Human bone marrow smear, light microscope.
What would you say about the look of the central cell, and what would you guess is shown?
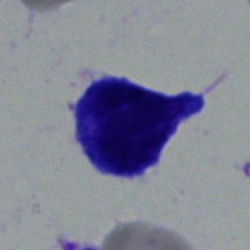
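Look first at the shape: the cell is pear-like, tapering toward the right. Its whole body takes a deep, fairly even blue-violet stain. From the narrow end, a thin pale pinkish thread runs upward to the right. Notice too that the edge is slightly ragged, not smooth. This cell is a lymphocyte.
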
